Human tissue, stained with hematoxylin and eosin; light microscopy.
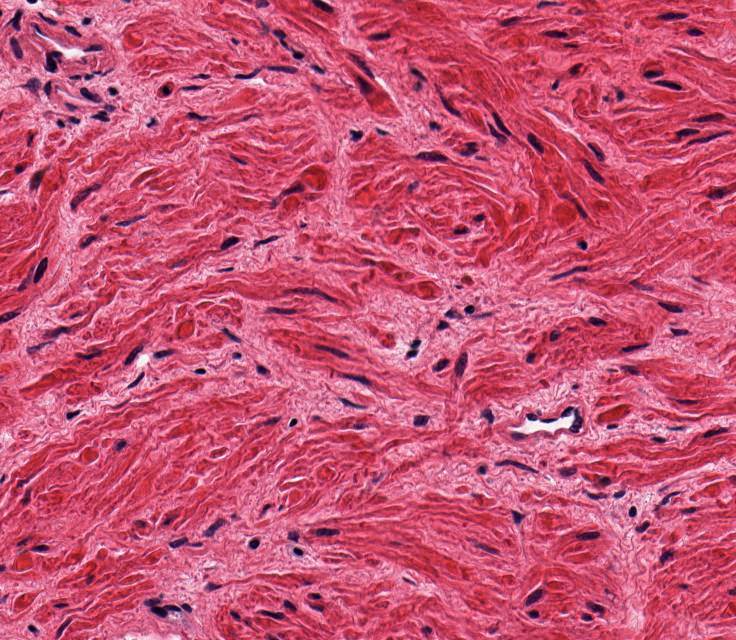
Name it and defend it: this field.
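Fibromuscular stroma occupies the entire field. Bundles of spindle cells run in many interlacing directions, some cut across to show rounded eosinophilic cell profiles.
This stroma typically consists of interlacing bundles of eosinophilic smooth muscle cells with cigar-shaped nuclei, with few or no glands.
Here the nuclei are dark and elongated, lying along the length of the cells, and no epithelium or glands appear.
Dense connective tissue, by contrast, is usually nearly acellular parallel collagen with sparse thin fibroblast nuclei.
In this field cells fill the whole area, in interlacing rather than parallel bundles.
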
